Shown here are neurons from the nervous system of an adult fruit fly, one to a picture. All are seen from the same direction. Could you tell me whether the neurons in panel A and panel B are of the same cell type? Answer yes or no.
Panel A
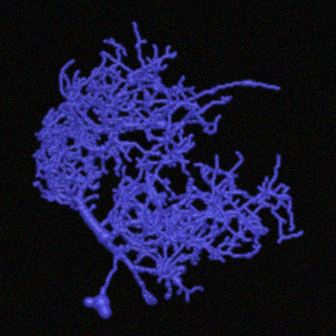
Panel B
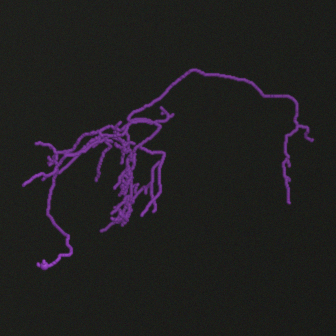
no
